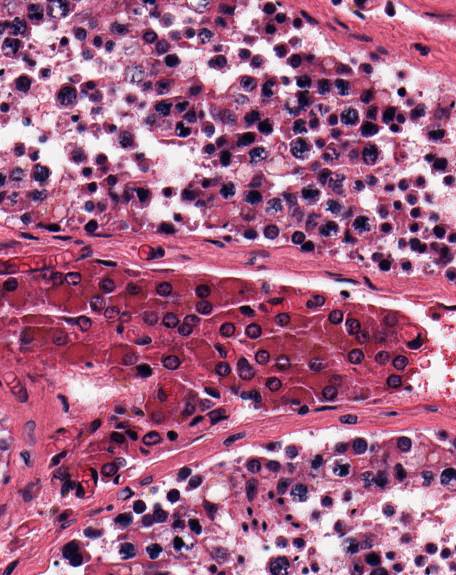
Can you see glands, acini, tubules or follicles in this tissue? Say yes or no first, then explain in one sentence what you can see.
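Yes. Pink fibrous walls with flattened, elongated nuclei bound the tubules and run roughly horizontally across the field.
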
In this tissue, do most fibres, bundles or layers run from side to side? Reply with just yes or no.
Yes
